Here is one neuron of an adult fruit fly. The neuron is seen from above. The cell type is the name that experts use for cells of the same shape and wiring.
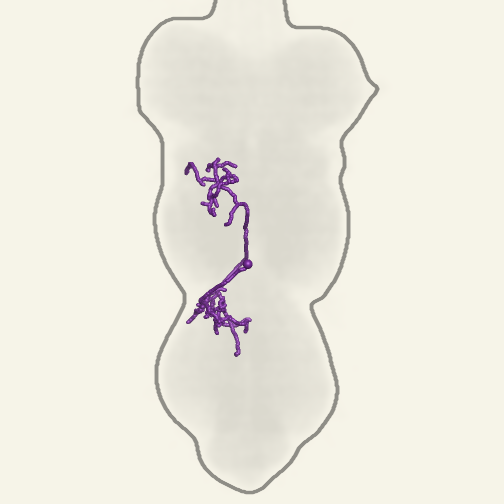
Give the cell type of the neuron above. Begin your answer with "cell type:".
cell type: IN17A103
